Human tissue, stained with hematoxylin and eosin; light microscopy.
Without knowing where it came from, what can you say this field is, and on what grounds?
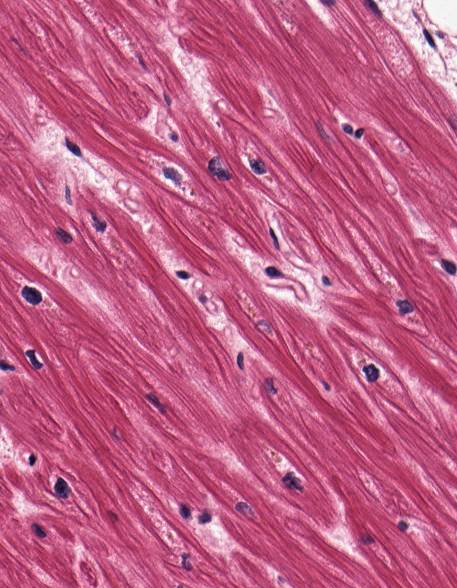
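Myocardium is what I see here; the nuclei come first. Many sit centrally, and pale zones at their ends hold fine yellow-brown granules.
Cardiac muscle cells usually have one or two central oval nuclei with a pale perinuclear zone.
The fibre cytoplasm is deeply eosinophilic, with fine longitudinal myofibrillar striations. Between the fibres, narrow pale spaces hold scattered small dark elongated nuclei.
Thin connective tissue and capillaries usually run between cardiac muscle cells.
I find no fat cells anywhere in the field.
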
